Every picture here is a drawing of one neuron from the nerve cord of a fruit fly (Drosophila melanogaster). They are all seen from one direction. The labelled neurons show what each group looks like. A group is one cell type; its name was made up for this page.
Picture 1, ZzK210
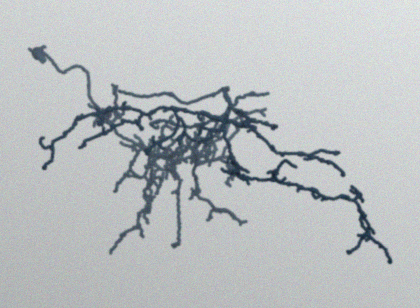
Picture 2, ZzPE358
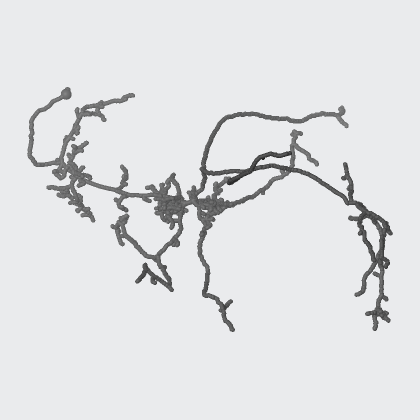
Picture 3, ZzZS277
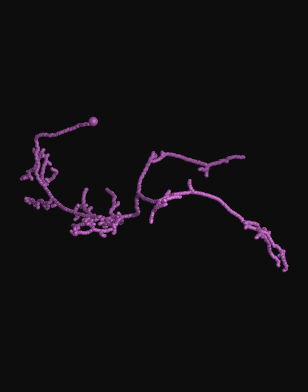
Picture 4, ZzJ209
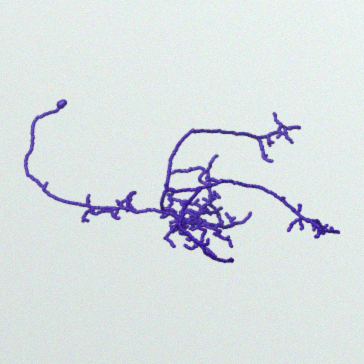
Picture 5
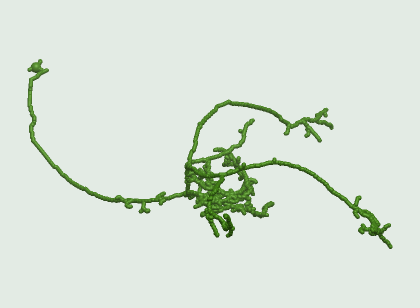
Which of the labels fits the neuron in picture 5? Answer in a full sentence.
It belongs to ZzJ209.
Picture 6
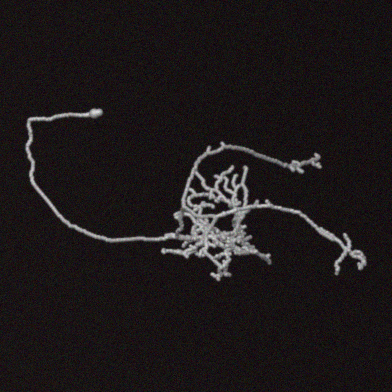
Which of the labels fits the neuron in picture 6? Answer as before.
It belongs to ZzJ209.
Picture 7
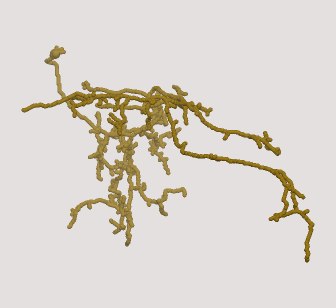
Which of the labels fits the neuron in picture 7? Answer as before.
It belongs to ZzK210.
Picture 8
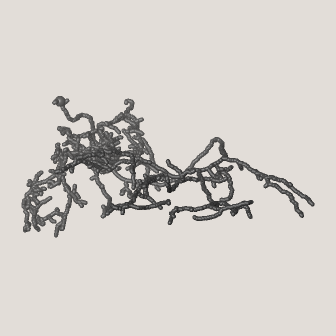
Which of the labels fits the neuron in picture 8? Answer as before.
It belongs to ZzK210.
